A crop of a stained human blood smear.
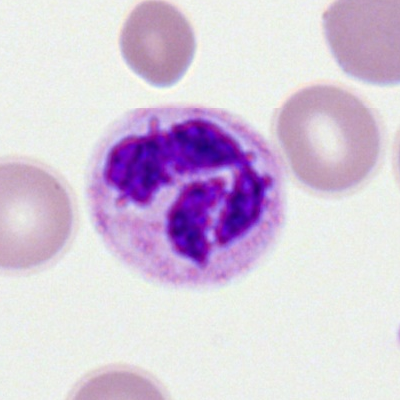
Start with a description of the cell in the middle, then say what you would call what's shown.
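Looking at the nucleus first, I can see it is divided into several distinct lobes. The chromatin in those lobes is dark purple and coarsely clumped. Around the nucleus there is a moderate amount of pale pink cytoplasm, and fine lilac-pink granules are scattered all through it. So this is a segmented neutrophil.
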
